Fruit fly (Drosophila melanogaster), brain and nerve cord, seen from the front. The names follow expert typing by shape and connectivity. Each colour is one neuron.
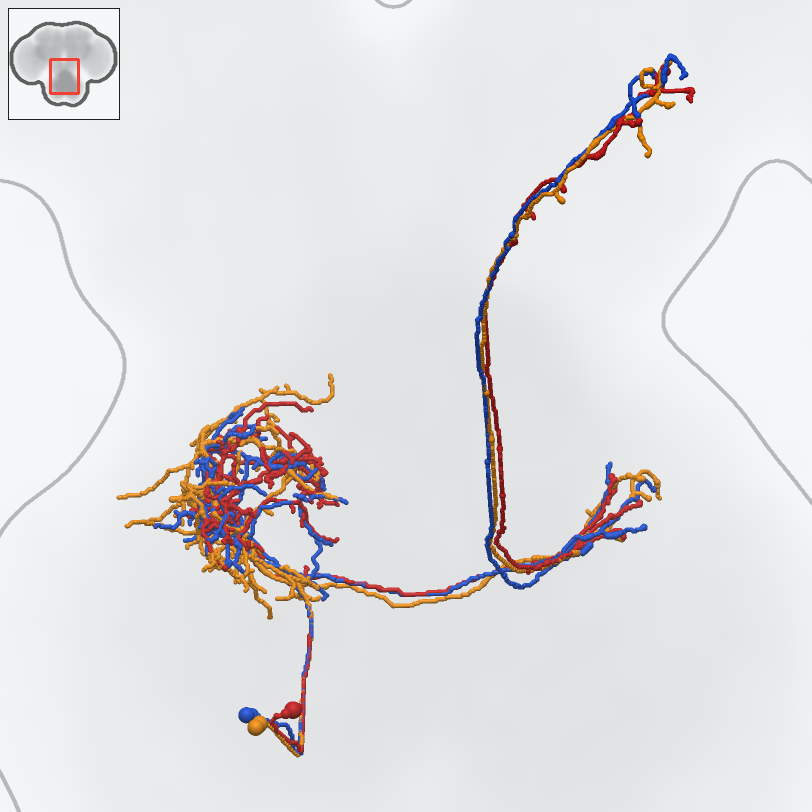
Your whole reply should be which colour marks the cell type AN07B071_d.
blue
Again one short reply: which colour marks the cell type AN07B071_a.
orange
